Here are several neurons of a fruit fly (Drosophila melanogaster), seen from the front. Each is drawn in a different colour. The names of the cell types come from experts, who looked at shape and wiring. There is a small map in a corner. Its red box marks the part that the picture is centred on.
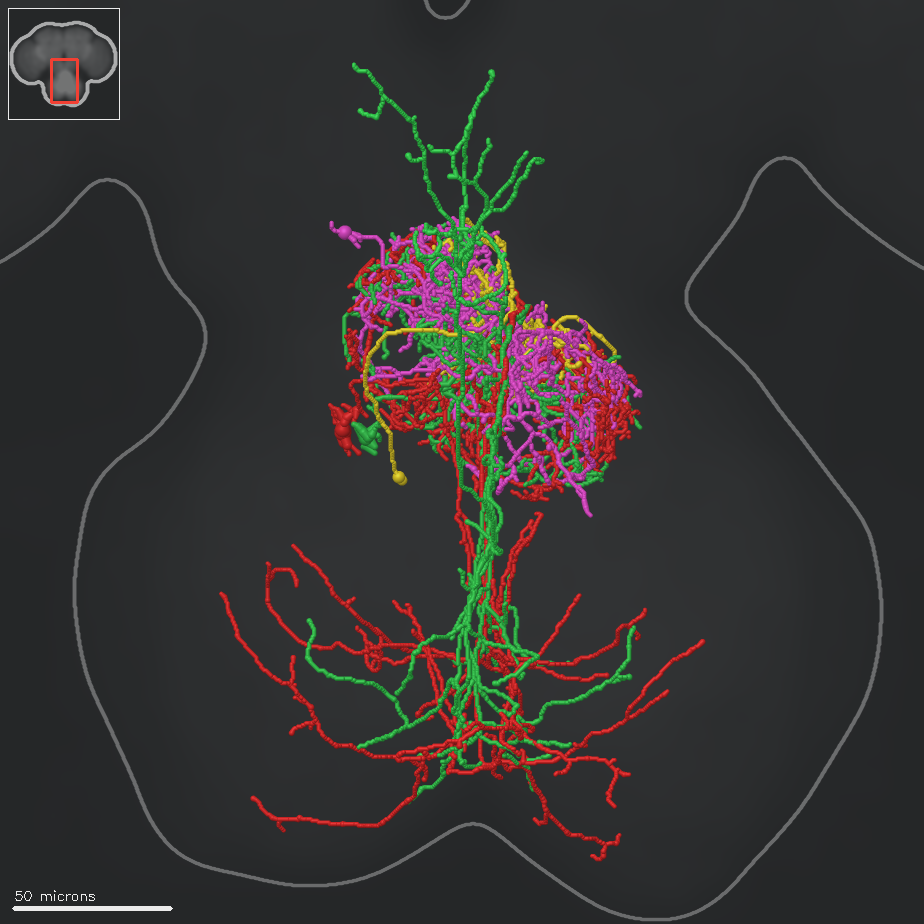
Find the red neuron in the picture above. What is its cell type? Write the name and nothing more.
INXXX084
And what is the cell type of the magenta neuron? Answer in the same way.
INXXX217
